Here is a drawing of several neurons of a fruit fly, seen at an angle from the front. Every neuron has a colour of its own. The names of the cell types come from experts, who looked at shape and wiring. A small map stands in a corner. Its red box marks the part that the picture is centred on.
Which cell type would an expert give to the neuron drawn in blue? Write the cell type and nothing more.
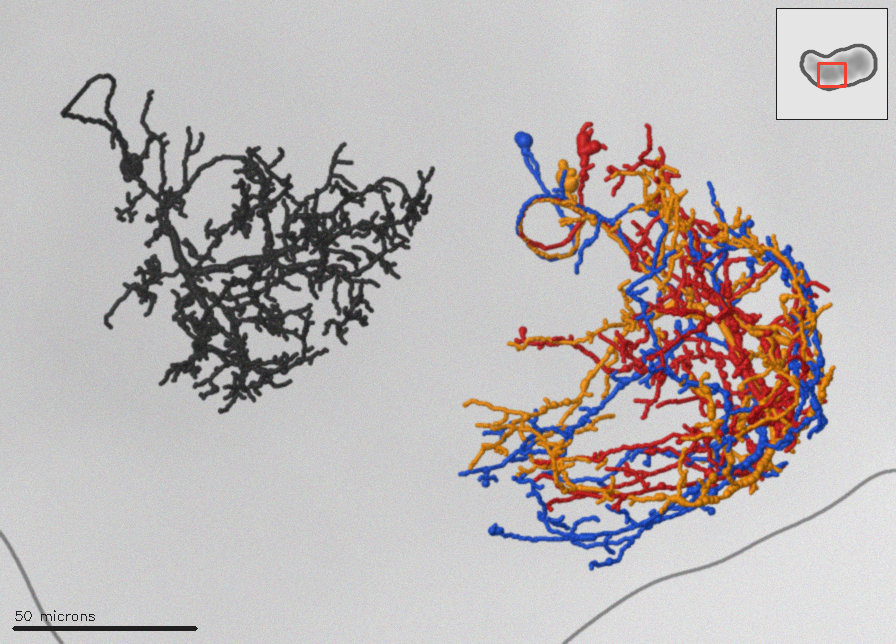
IN03A073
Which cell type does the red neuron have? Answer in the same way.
IN03A046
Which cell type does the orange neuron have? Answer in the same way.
IN03A039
